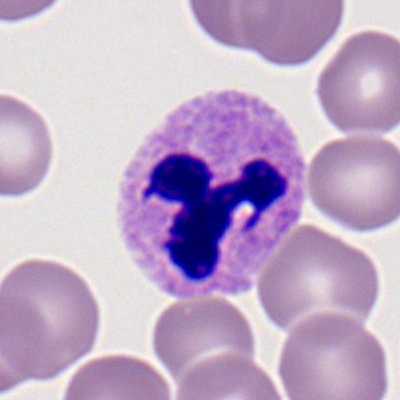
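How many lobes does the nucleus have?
Three.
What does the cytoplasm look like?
Abundant and pale pinkish-lilac, filled with fine lilac granules.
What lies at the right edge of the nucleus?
A small bright white spot.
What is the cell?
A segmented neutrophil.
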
